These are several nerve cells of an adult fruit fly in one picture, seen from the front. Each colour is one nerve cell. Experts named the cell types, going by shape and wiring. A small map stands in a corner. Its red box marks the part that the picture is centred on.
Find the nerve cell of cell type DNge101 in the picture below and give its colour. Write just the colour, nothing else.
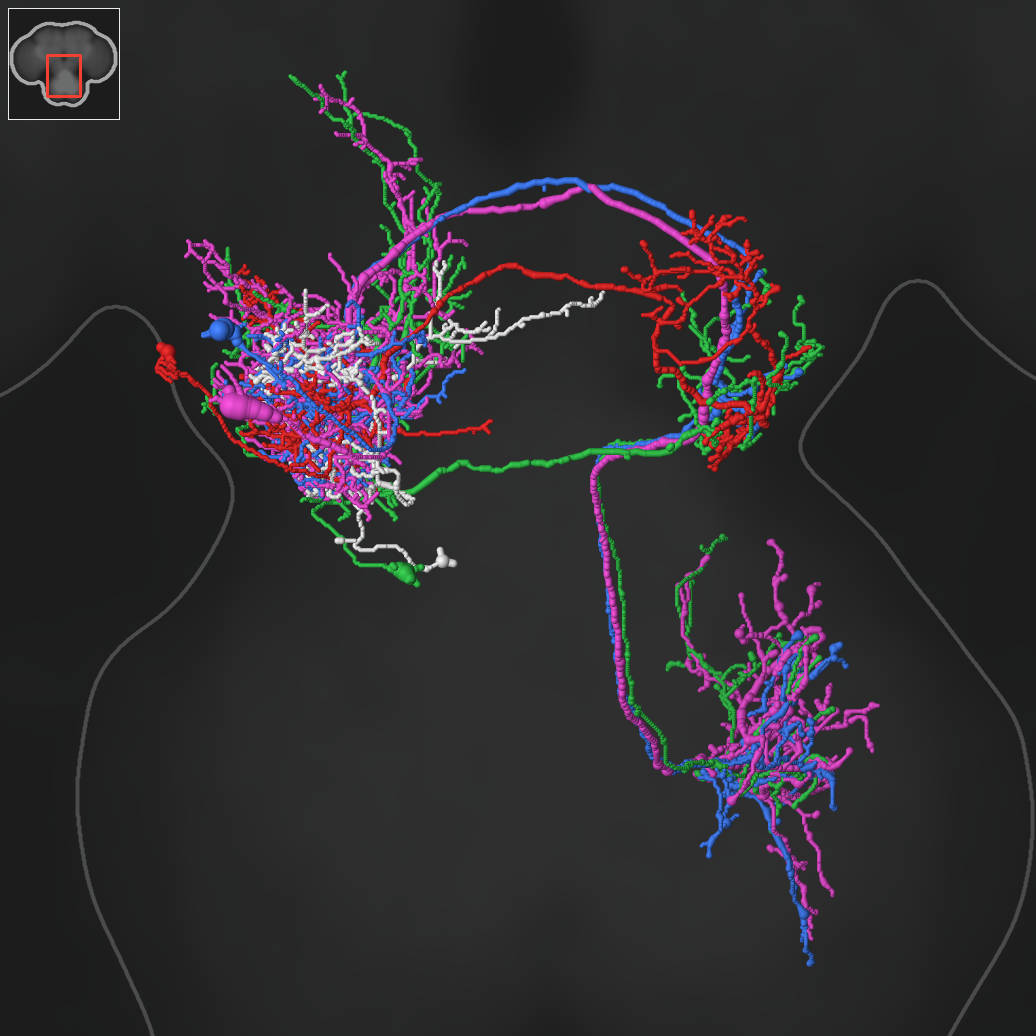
blue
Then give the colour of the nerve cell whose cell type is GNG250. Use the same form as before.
white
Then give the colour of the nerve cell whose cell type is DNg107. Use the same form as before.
green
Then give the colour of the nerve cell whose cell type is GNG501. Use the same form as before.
red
